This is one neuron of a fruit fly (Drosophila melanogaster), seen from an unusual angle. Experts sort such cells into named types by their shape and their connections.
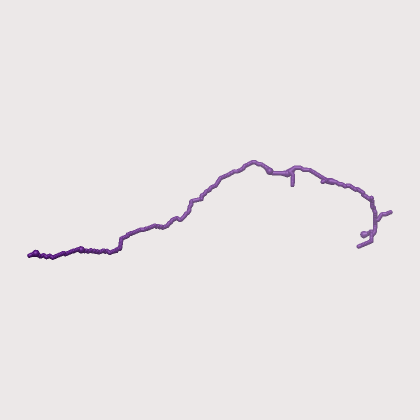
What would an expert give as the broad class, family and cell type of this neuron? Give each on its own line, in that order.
sensory neuron entering the brain
class mechanosensory
JO-CA1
